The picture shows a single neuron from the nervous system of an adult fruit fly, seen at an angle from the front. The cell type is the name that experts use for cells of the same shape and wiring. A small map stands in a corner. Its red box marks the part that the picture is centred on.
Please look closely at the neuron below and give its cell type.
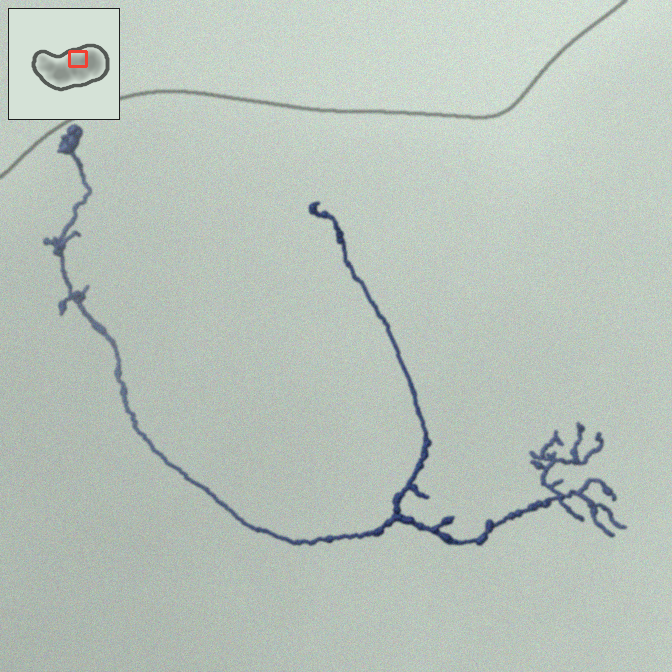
KCa'b'-ap1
